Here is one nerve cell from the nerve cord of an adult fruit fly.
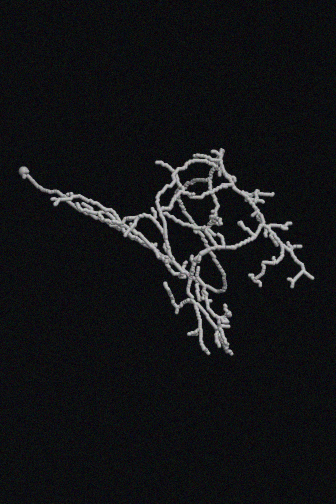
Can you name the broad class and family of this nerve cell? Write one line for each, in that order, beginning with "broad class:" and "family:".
broad class: nerve-cord intrinsic neuron
family: hemilineage 02A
